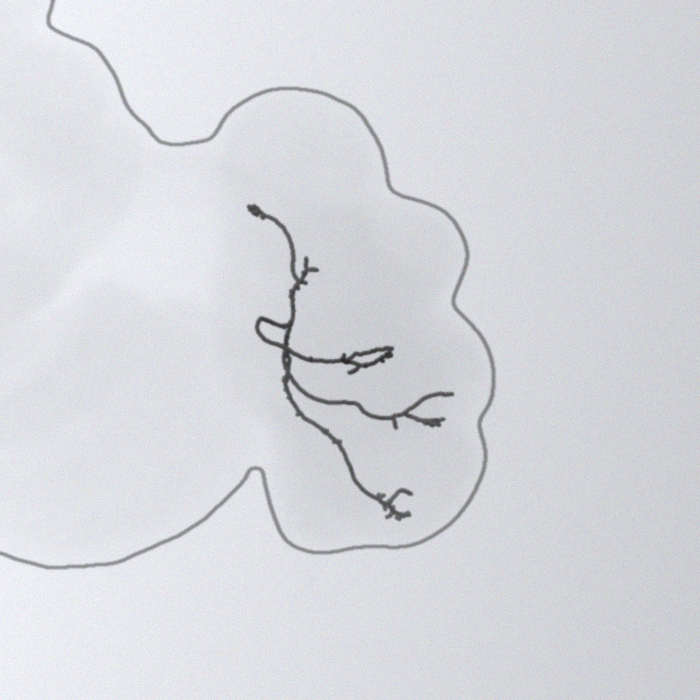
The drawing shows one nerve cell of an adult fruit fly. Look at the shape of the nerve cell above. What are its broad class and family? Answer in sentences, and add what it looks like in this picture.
This is a nerve-cord intrinsic neuron. The family is hemilineage 18B. As drawn here it is taller than it is wide.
